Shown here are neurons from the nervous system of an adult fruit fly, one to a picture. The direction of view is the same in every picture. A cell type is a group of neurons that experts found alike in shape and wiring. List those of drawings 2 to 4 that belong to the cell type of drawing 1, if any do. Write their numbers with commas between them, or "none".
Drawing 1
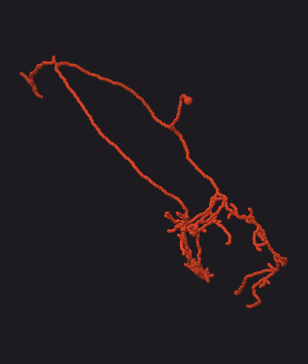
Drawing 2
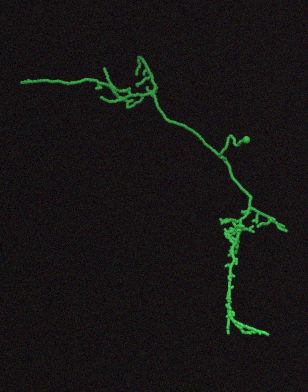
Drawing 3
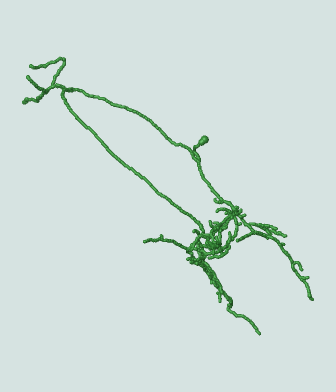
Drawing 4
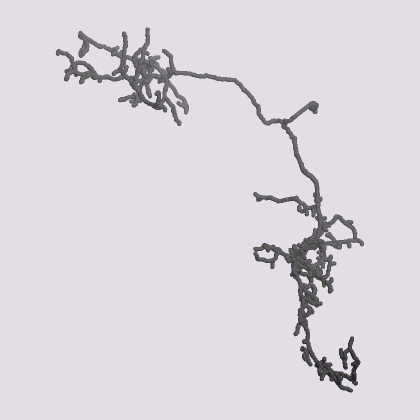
3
